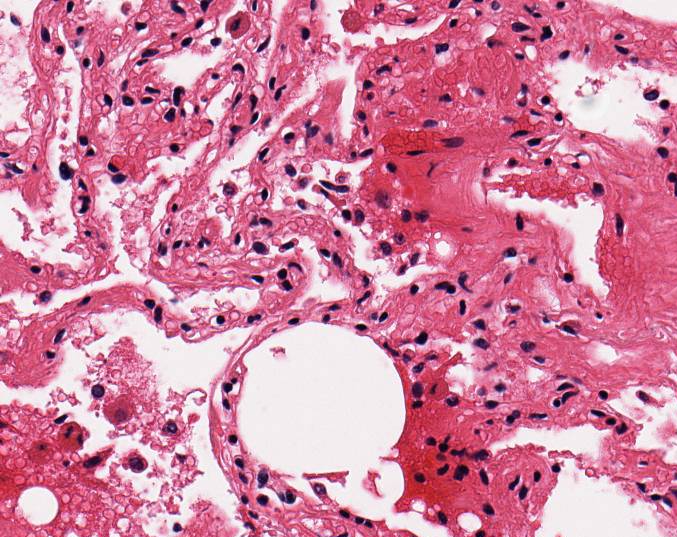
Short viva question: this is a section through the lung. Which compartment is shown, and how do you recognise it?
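Alveolus: across the left and upper field, thin branching strands divide irregular empty spaces into a lace-like network.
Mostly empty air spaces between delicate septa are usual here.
At lower left, large rounded cells with abundant pink cytoplasm and round nuclei lie loose within the spaces.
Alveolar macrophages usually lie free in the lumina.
No glands with columnar epithelium are present.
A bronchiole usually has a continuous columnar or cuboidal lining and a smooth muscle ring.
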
